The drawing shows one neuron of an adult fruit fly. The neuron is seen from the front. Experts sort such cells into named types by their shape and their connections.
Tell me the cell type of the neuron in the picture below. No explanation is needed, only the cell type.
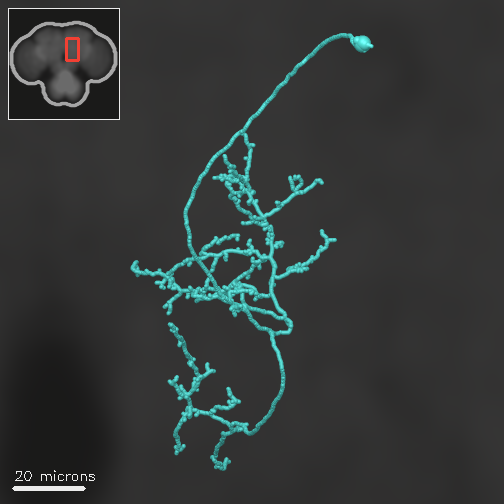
PS038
